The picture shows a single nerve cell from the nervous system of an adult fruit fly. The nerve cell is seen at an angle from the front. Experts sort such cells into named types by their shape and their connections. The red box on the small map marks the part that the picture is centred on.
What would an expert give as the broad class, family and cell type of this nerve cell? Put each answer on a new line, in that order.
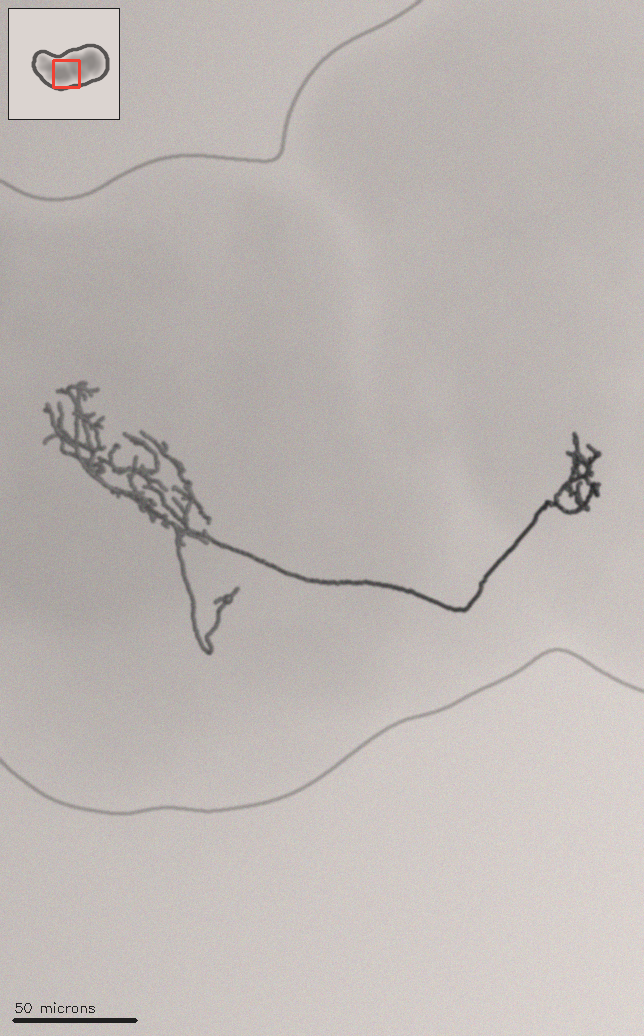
ascending neuron
hemilineage 16B
AN16B112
